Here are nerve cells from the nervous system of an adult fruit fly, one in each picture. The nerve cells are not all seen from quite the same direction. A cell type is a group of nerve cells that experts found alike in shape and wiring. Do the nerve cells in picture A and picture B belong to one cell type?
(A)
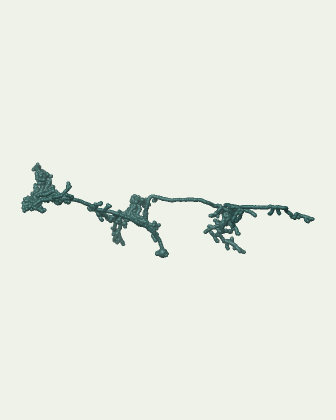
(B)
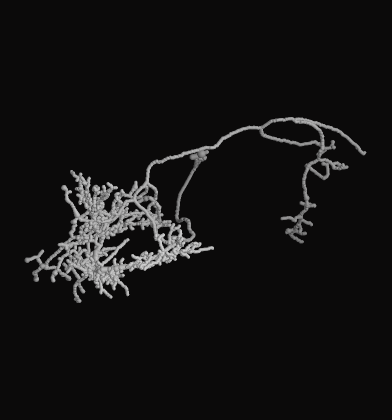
yes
